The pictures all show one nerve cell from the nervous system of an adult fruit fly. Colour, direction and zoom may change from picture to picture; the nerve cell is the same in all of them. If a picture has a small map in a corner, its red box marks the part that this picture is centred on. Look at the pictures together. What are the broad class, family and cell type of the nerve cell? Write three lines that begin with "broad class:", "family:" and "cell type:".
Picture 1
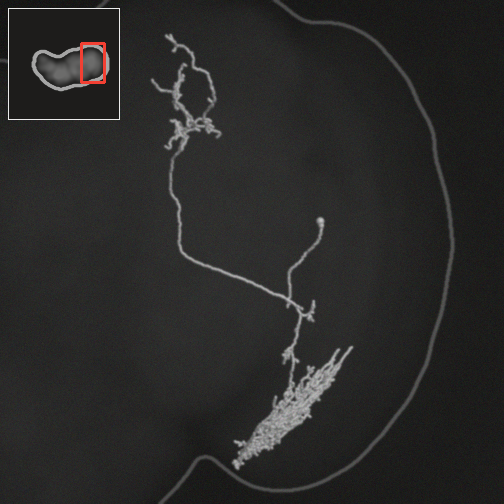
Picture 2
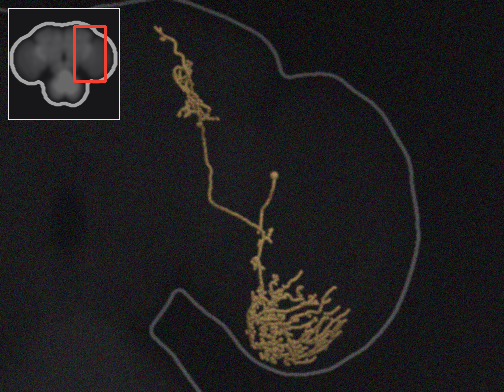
broad class: visual projection neuron
family: MeVP
cell type: MeVP40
